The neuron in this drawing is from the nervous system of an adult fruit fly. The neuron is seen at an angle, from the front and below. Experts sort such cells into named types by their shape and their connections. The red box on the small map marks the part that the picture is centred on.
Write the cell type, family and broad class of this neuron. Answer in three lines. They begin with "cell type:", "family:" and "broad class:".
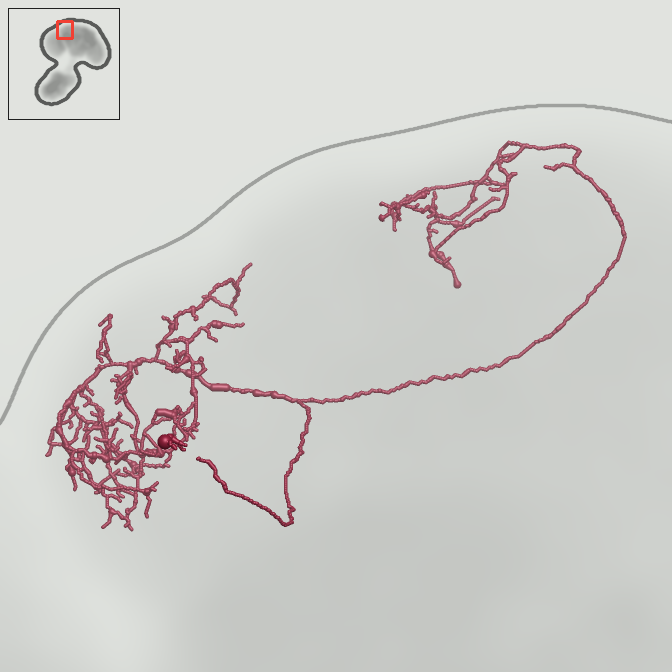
cell type: CB1570
family: hemilineage LHa1
broad class: central-brain intrinsic neuron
